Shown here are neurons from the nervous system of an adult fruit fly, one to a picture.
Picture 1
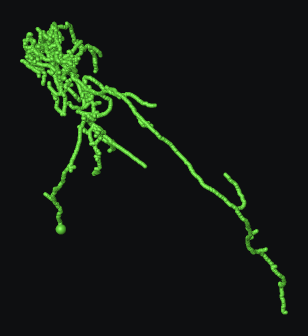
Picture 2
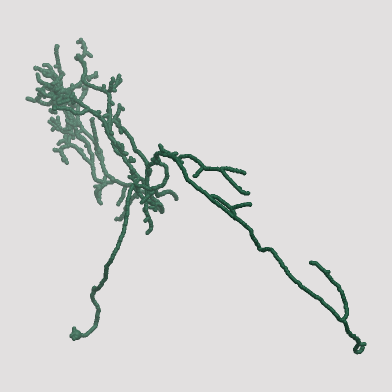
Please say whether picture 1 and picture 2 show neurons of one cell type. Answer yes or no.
no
